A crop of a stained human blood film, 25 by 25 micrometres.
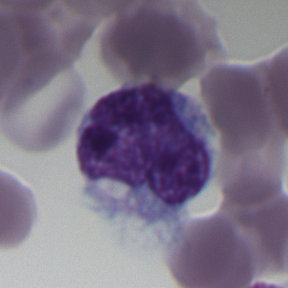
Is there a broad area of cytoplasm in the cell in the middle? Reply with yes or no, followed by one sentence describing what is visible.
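No. The nucleus fills most of the cell.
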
